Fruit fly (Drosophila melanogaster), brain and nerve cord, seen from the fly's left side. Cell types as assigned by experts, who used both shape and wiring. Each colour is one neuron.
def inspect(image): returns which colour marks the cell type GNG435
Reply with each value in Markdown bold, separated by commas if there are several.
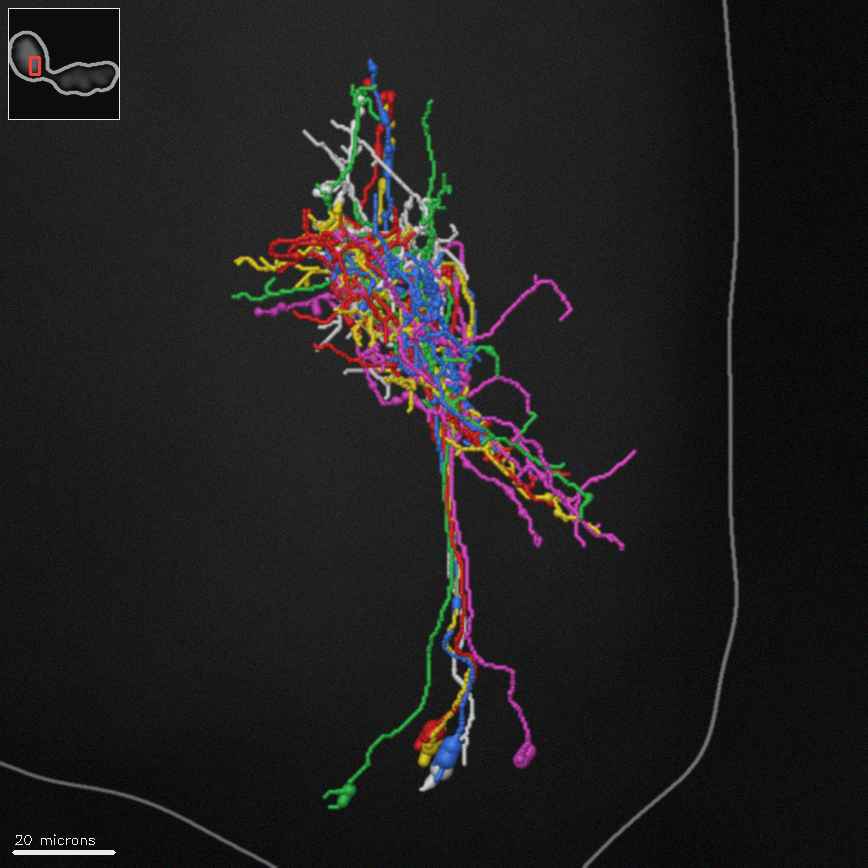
**green**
